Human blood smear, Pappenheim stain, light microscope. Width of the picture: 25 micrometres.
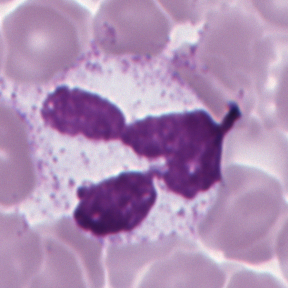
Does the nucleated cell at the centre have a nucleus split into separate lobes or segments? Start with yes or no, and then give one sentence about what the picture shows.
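Yes. The nucleus is divided into three separate lobes.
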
